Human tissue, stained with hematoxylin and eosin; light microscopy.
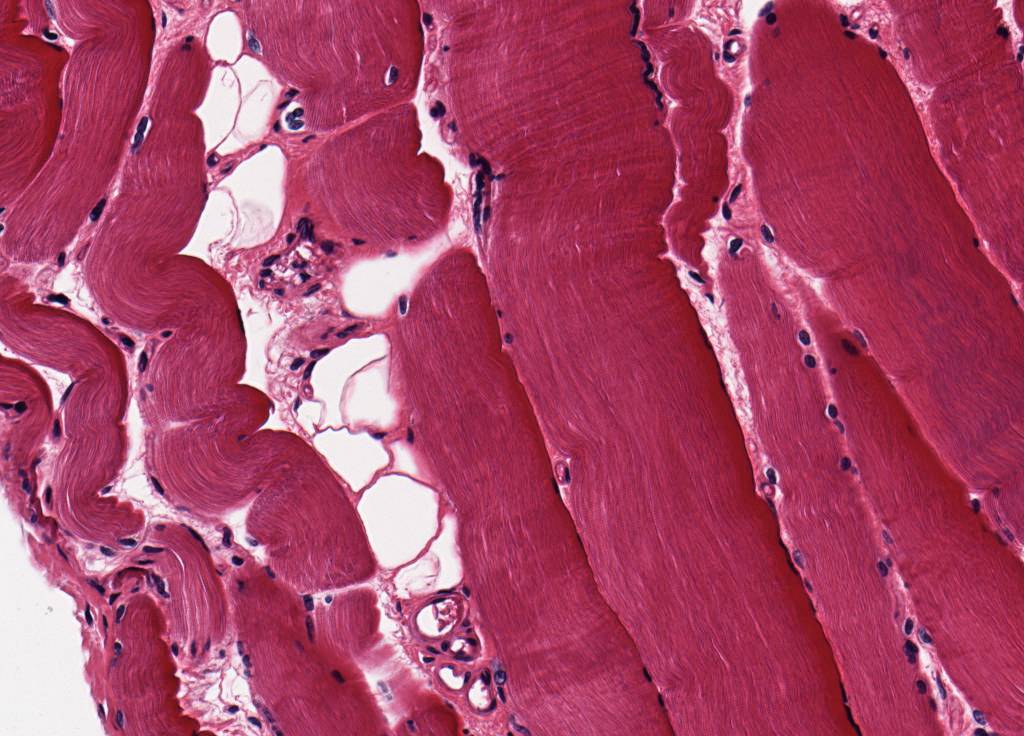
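Skeletal muscle, haematoxylin and eosin. Flattened, dark nuclei lie at the fibre edges rather than in the centres. The strongly eosinophilic cytoplasm shows fine lines running along the fibres. Fibres on the left are wavy and folded; those on the right run straight. A small cluster of rounded, thin-walled profiles lies in the connective tissue near the bottom centre.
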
